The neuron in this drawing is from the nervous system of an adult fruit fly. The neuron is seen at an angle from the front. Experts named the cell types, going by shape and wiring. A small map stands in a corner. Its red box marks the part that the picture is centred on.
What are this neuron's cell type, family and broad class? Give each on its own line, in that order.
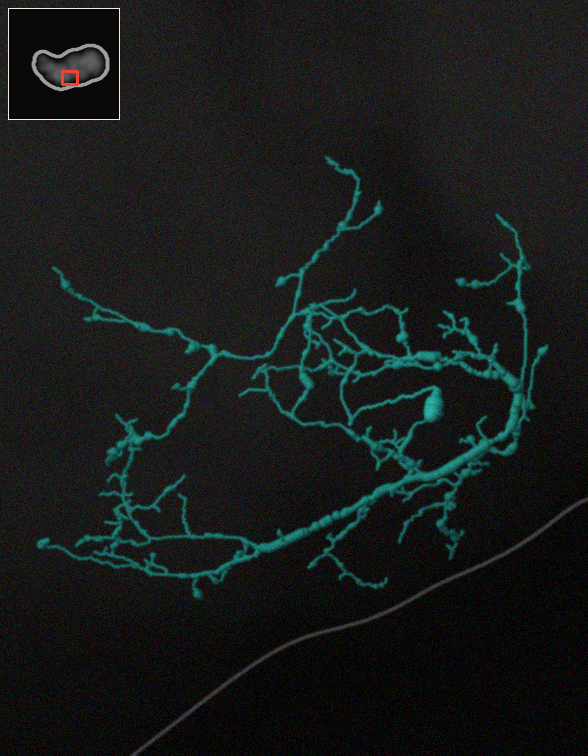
IN16B064
hemilineage 16B
nerve-cord intrinsic neuron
